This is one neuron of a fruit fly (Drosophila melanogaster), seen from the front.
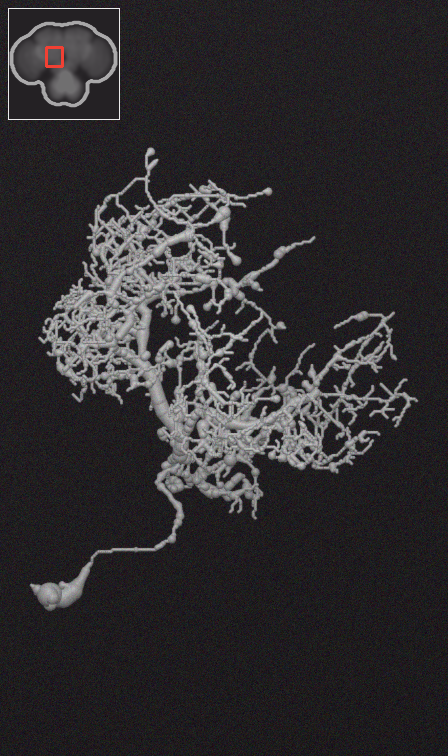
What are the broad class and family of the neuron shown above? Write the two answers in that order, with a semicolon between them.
central-brain intrinsic neuron; hemilineage ALv2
